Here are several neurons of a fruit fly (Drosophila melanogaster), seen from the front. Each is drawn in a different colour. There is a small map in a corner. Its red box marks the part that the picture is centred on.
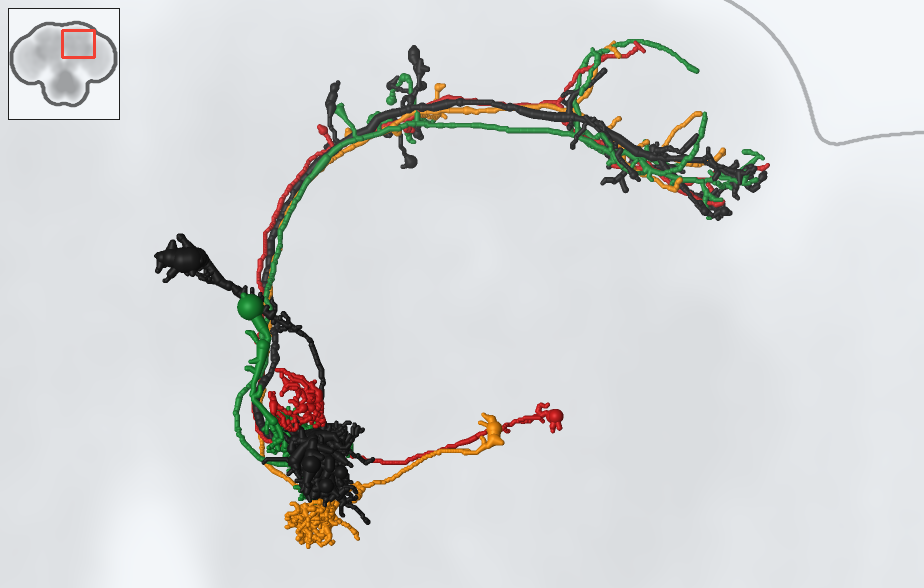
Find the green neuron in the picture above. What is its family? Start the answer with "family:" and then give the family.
family: hemilineage ALad1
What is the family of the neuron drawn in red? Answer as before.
family: hemilineage ALl1_ventral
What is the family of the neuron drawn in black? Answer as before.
family: class ALPN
